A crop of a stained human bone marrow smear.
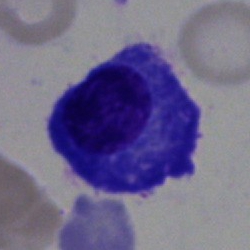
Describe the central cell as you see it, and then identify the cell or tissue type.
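Notice first that the outline is irregular, with small bumps along the edge. The nucleus is off-centre, toward the upper left, and the cytoplasm makes a broad rim that is widest on the right. No distinct granules show in it. This is a plasma cell.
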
